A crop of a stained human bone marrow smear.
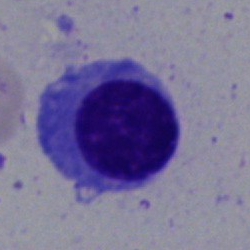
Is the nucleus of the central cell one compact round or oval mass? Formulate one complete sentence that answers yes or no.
Yes, the nucleus of this cell is one compact round or oval mass.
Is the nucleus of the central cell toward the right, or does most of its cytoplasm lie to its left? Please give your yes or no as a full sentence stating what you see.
Yes, it is toward the right that the nucleus of this cell lies.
